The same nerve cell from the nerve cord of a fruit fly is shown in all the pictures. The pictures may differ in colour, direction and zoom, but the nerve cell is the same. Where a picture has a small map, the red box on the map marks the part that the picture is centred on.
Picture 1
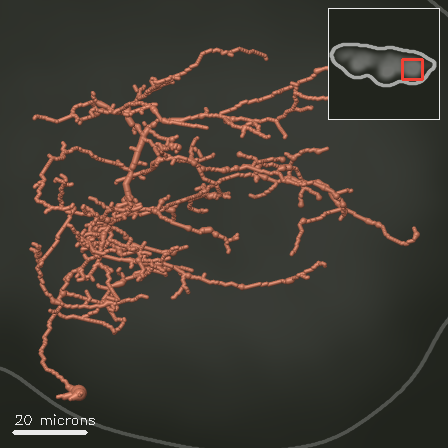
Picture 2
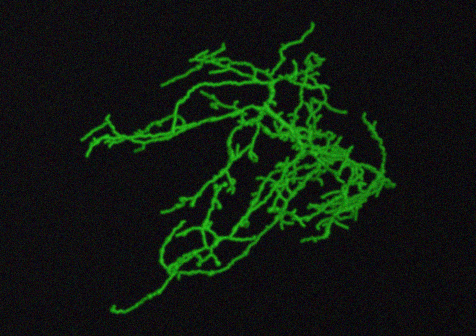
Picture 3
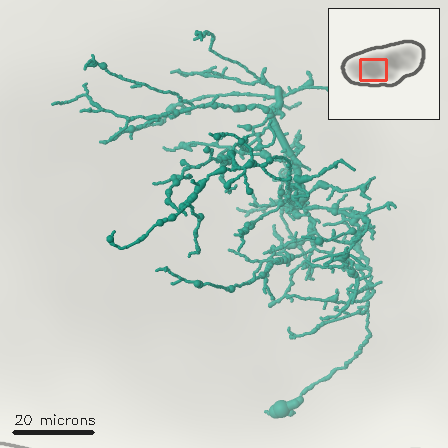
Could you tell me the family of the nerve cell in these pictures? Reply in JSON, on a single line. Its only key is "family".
{"family": "hemilineage 04B"}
